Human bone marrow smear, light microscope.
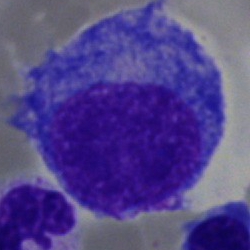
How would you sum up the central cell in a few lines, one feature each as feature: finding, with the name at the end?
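Shape: roughly round, with a ragged, uneven edge
Chromatin: fine, evenly spread, not clumped
Cytoplasm: deep blue
Left edge: small blunt protrusions
Cell: promyelocyte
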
